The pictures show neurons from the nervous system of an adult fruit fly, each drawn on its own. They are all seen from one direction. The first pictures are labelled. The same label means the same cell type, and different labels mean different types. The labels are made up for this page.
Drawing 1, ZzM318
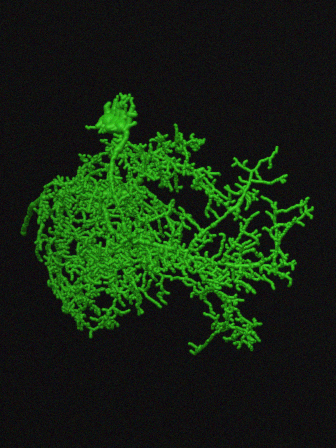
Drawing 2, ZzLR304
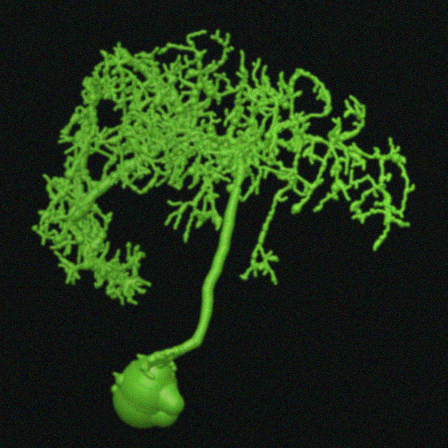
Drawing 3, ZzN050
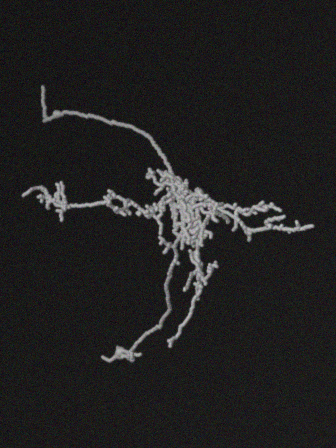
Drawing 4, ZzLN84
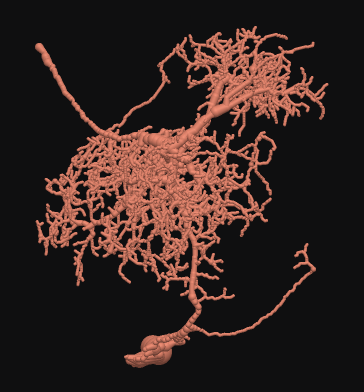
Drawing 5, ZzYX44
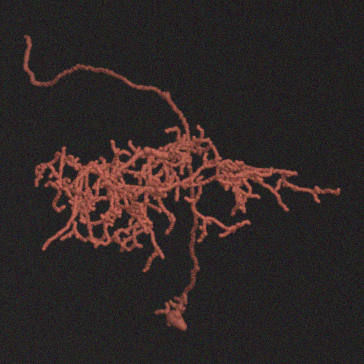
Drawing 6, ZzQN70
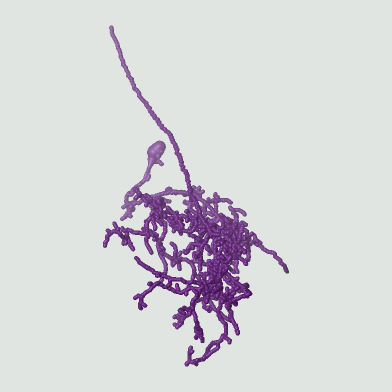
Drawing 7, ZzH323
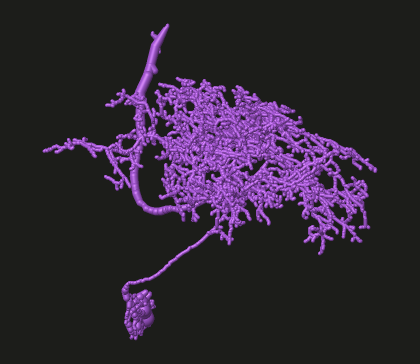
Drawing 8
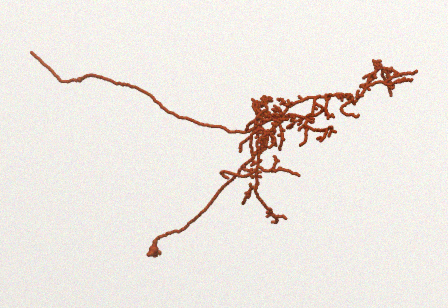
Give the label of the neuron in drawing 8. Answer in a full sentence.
It belongs to ZzN050.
